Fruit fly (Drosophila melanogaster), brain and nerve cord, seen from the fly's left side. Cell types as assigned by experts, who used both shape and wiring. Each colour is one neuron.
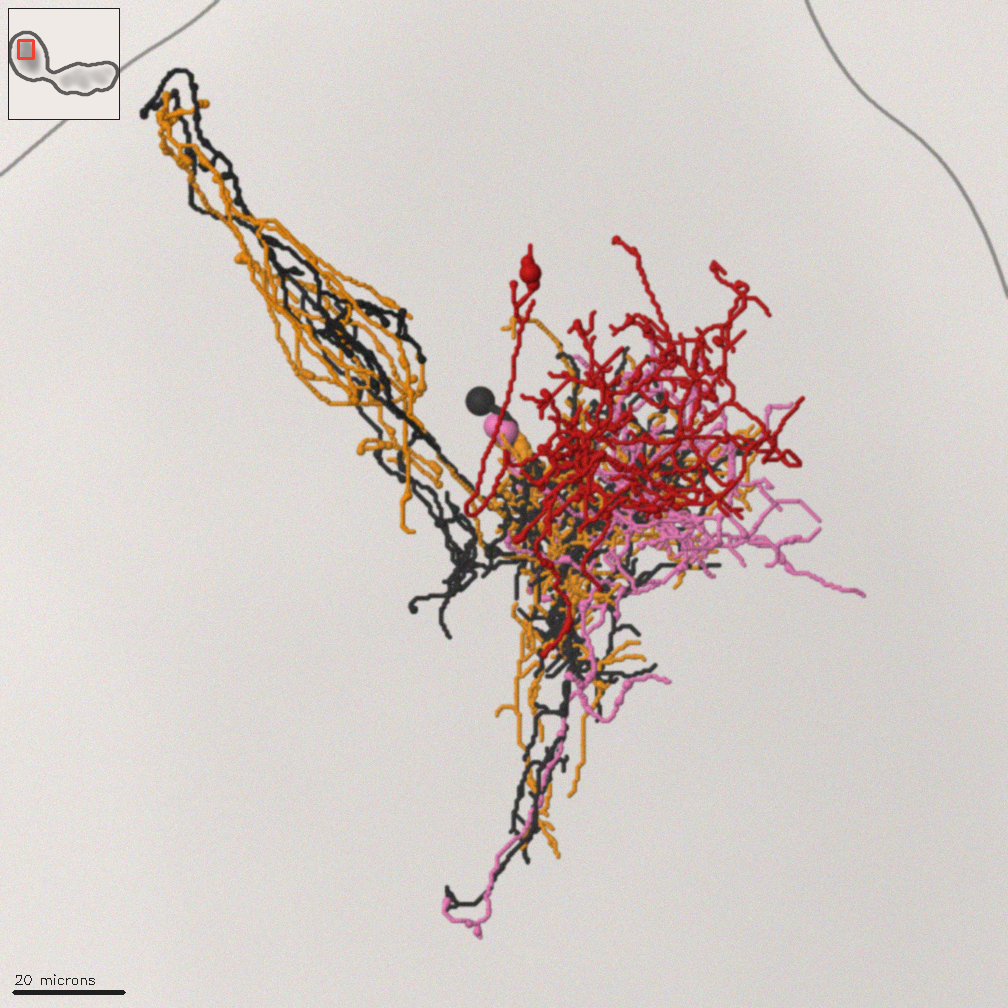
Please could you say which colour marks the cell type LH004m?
orange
